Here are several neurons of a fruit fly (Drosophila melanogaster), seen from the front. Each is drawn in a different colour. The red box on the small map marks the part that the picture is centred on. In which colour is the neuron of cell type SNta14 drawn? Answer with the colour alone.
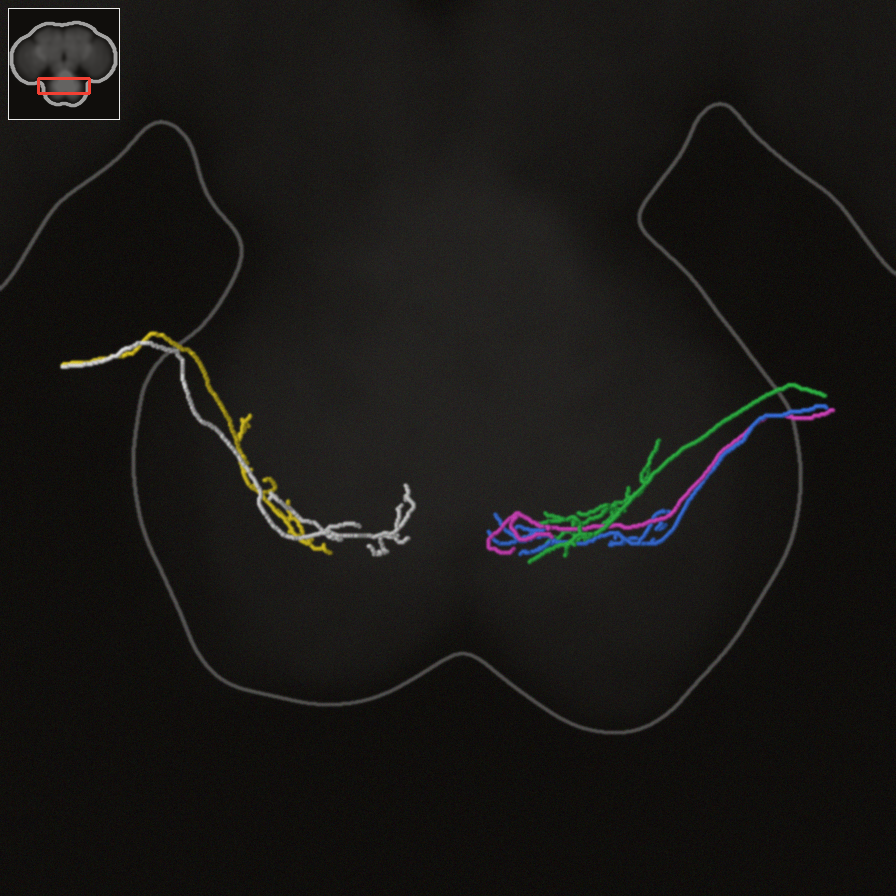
green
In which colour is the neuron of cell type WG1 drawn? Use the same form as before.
magenta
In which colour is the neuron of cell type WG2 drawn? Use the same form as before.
white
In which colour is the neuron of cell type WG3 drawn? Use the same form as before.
blue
